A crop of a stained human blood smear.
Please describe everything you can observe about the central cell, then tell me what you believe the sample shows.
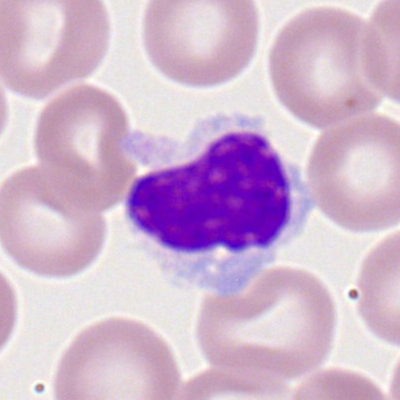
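Most of this cell seems taken up by the nucleus, whose dark purple chromatin is mottled with small paler patches. The cytoplasm looks pale greyish blue, and its rim is widest below the nucleus. So this is a lymphocyte.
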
